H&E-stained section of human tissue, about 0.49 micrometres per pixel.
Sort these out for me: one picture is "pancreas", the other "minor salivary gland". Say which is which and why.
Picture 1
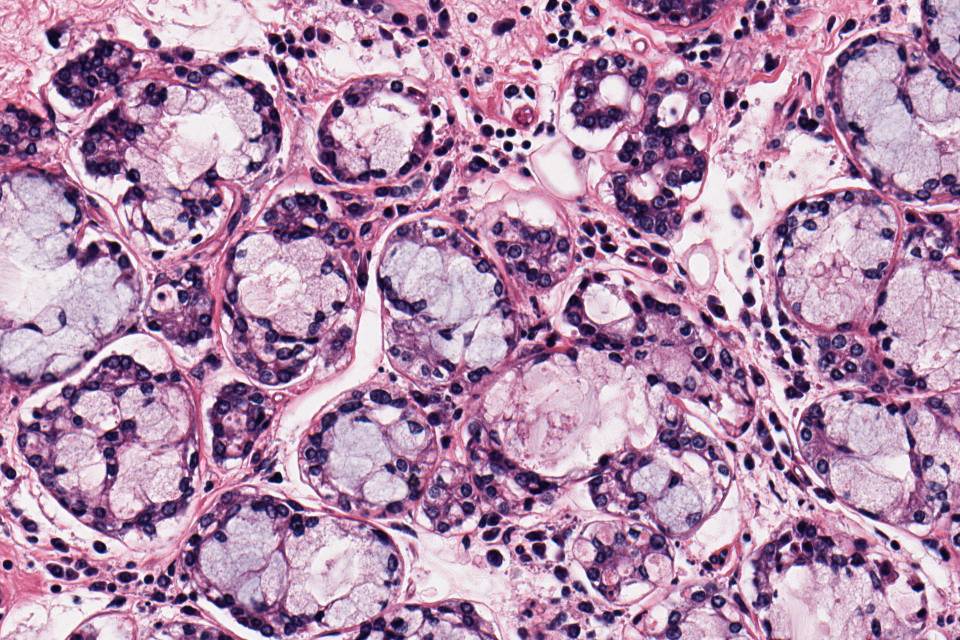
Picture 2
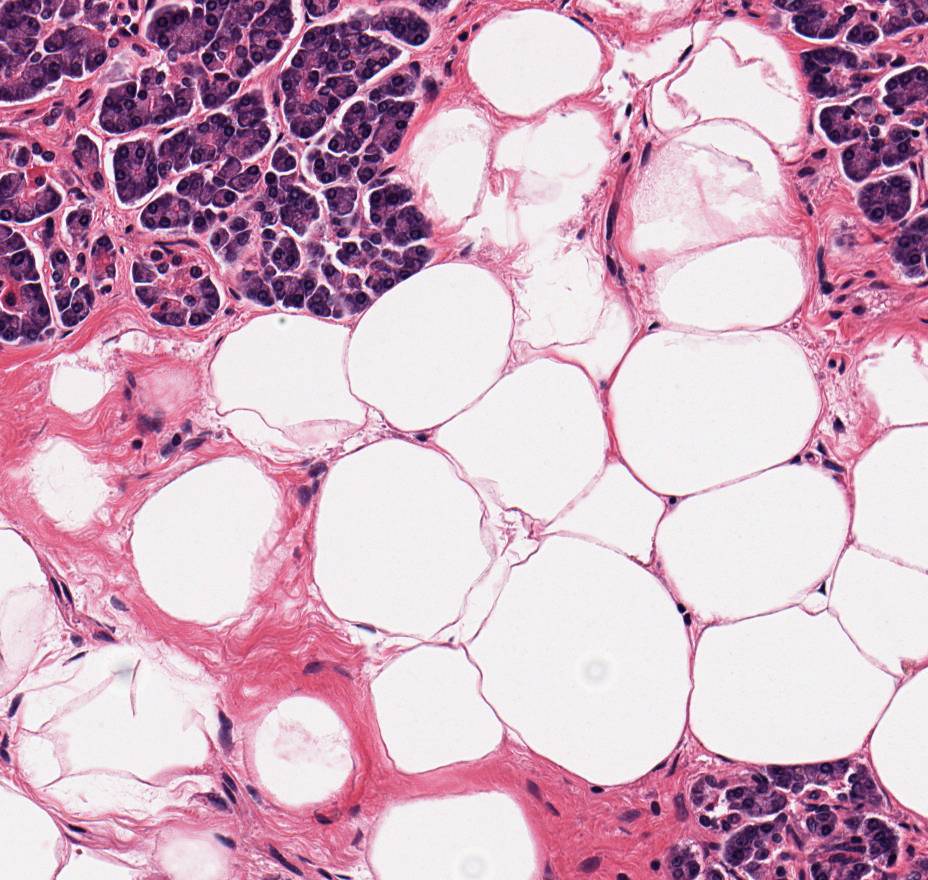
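Picture 1 shows a minor salivary gland; picture 2 shows pancreas. In picture 1 most acinar cells have pale grey-blue, foamy mucous cytoplasm and dark nuclei flattened against the cell bases. Small groups of darker cells with purple cytoplasm and round nuclei sit at the outer edges of several mucous acini.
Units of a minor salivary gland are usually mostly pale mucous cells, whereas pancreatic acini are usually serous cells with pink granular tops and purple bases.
In the pancreas, the acinar cells have dense dark purple cytoplasm and round nuclei set toward the outer edge of each acinus, while large clear fat cells fill the centre of the field.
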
